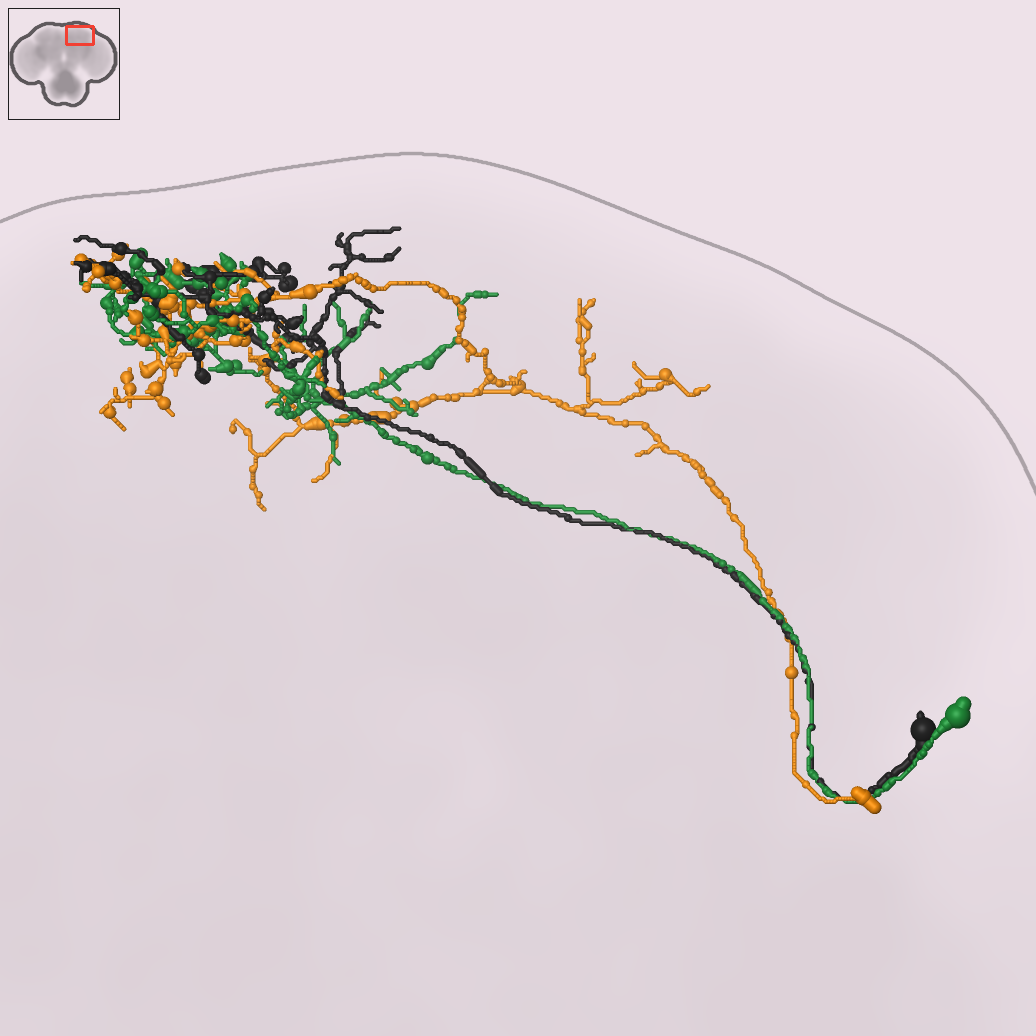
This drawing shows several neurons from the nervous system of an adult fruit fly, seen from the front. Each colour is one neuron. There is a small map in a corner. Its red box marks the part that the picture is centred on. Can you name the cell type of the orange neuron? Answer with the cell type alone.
SIP005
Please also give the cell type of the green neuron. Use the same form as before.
CB2363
